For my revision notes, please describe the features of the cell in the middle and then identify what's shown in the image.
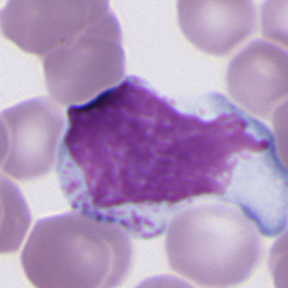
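The nucleus is irregular and angular, pointed at its right side. Its chromatin looks fairly fine and even, without coarse clumps. Very pale cytoplasm, faintly blue at the right edge, holds fine reddish-purple granules below and left of the nucleus. This is a large granular lymphocyte.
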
